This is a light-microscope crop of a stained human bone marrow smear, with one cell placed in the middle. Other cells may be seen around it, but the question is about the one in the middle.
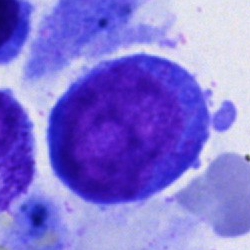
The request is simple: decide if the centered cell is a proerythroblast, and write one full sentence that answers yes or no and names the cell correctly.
Yes, the cell found in the center of the crop is a proerythroblast.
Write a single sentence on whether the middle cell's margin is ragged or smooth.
Happy to help: the outline is smooth and shows no projections.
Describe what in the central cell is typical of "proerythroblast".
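This central cell is the proerythroblast. It is large, broadly oval and smooth-edged. Its chromatin is fine and evenly spread, without coarse clumps. The deep-blue cytoplasm is a narrow rim, widest on the right. A small round blue fragment sits just off the upper right edge.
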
